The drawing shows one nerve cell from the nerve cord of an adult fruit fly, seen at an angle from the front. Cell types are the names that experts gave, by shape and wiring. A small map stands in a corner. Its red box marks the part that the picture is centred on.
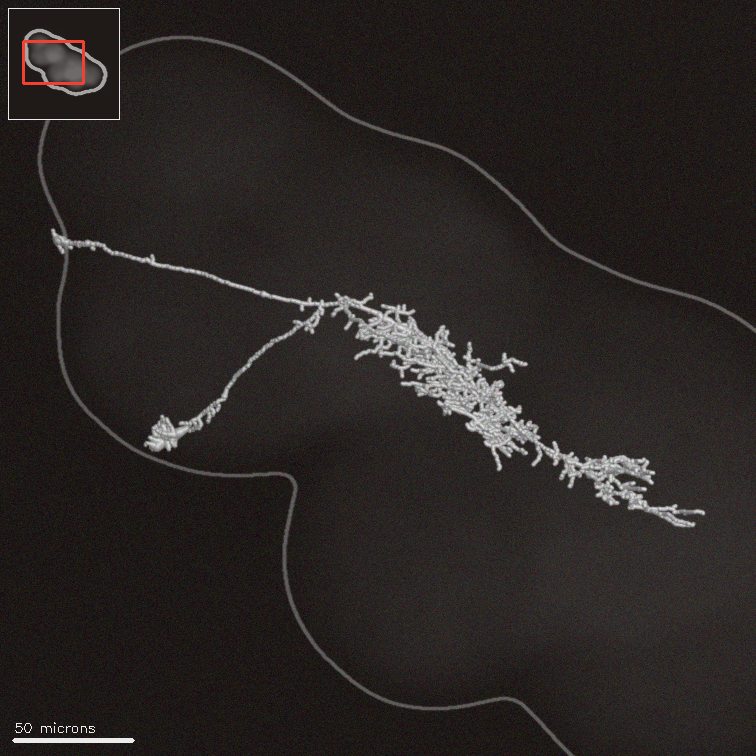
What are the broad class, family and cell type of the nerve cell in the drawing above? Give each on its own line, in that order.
motor neuron of the nerve cord
hemilineage 16B
MNhm43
